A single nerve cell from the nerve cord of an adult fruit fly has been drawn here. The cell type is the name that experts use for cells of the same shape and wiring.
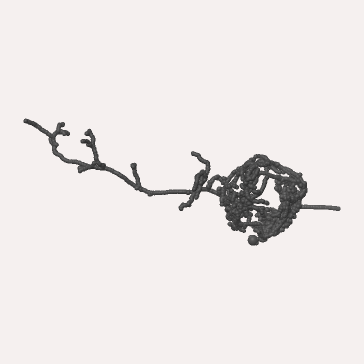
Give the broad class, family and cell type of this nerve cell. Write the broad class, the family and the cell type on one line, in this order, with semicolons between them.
ascending neuron; hemilineage 04B; AN04B004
